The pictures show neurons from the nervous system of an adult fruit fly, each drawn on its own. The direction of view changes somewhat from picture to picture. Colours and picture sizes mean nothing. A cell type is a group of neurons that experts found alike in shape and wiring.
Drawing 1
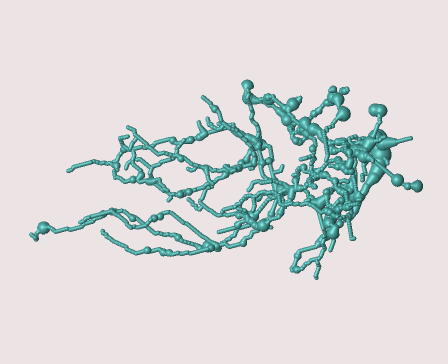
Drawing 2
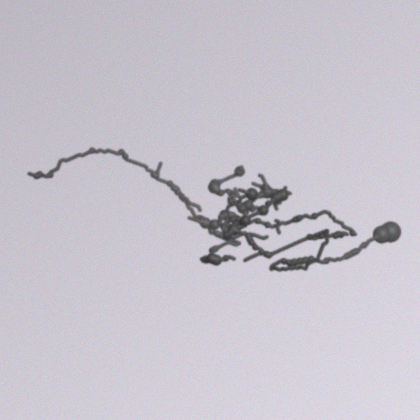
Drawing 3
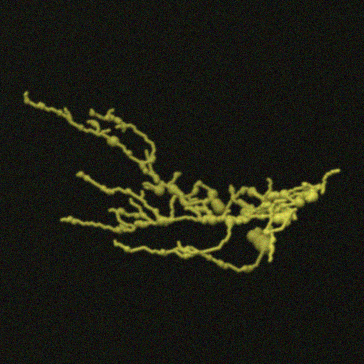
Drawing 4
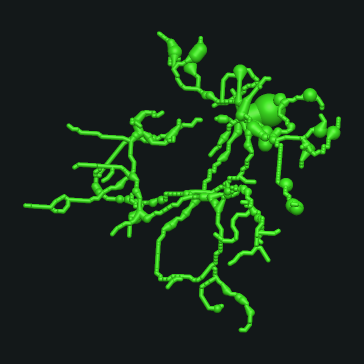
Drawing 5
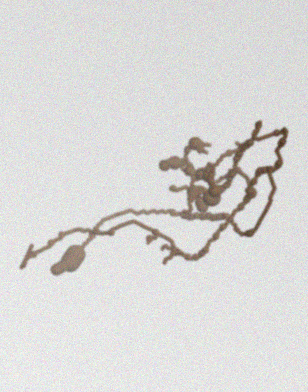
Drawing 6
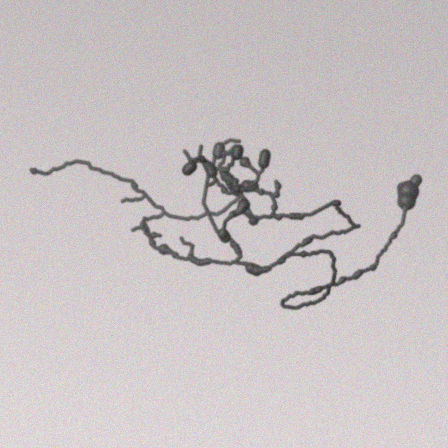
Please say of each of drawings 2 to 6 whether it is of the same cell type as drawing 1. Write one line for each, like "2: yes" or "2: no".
2: no
3: yes
4: yes
5: no
6: no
